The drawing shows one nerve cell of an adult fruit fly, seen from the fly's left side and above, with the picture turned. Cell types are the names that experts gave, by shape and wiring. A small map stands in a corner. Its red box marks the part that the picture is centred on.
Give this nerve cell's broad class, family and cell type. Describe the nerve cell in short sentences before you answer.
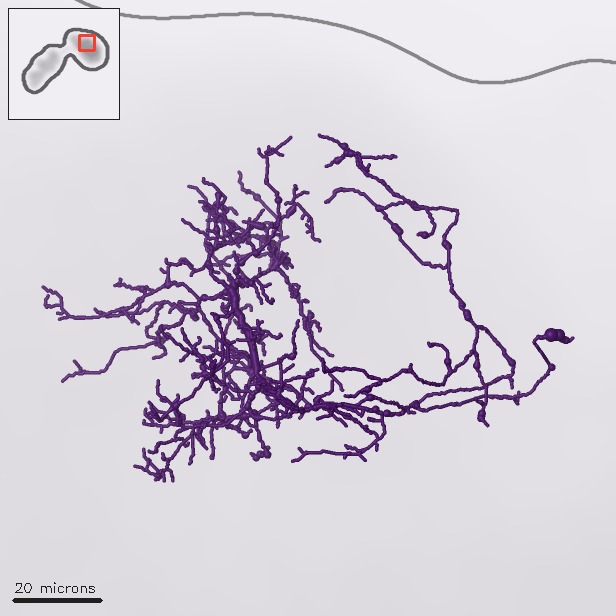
Its cell body lies on the right of the picture. By the scale bar it is about 120 microns wide in this view. The picture shows more than a hundred branch ends. Its broad class is central-brain intrinsic neuron. Its family is hemilineage VLPl&d1_dorsal. Its cell type is AVLP222.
